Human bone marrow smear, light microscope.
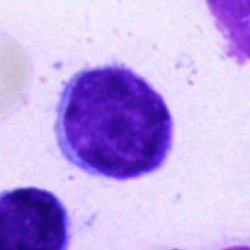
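Lymphocyte, the central cell in a stained human bone marrow smear. Its outline is round and smooth, and its pale blue cytoplasm forms a thin rim that is widest on the left side. No vacuoles are seen in the cytoplasm.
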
